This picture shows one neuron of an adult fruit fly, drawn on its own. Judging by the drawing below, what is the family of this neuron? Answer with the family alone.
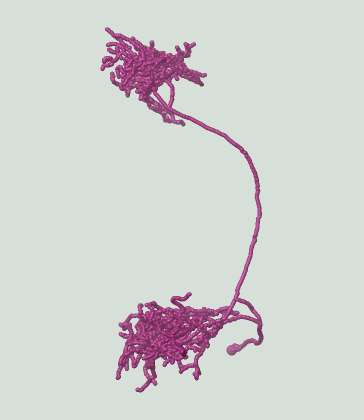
class ALPN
